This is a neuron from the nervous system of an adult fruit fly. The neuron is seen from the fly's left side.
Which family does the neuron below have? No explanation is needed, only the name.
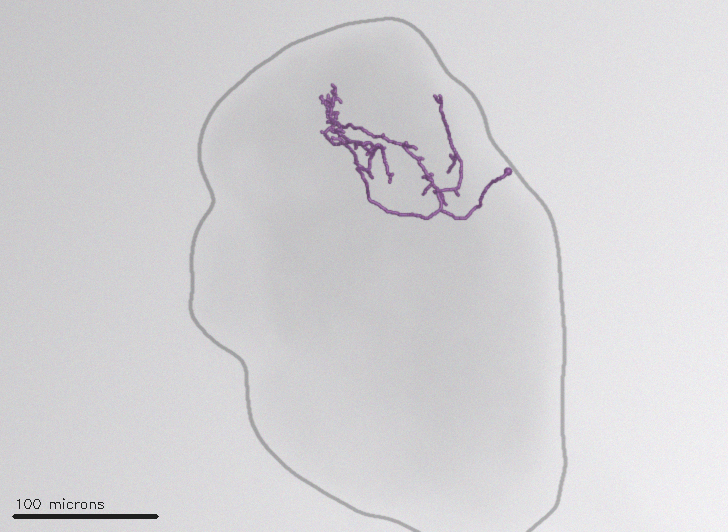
hemilineage DL1_ventral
